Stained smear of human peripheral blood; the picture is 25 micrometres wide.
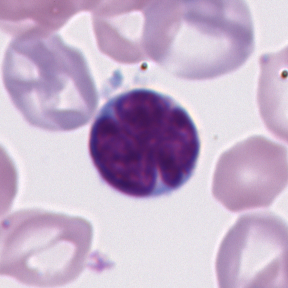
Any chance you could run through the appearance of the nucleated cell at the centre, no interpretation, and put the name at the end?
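The cell has a round, smooth outline. A deep cleft extends into the nucleus from its lower edge. The nucleus occupies nearly the entire cell. The cytoplasm contains no visible granules. The cell is a typical lymphocyte.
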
